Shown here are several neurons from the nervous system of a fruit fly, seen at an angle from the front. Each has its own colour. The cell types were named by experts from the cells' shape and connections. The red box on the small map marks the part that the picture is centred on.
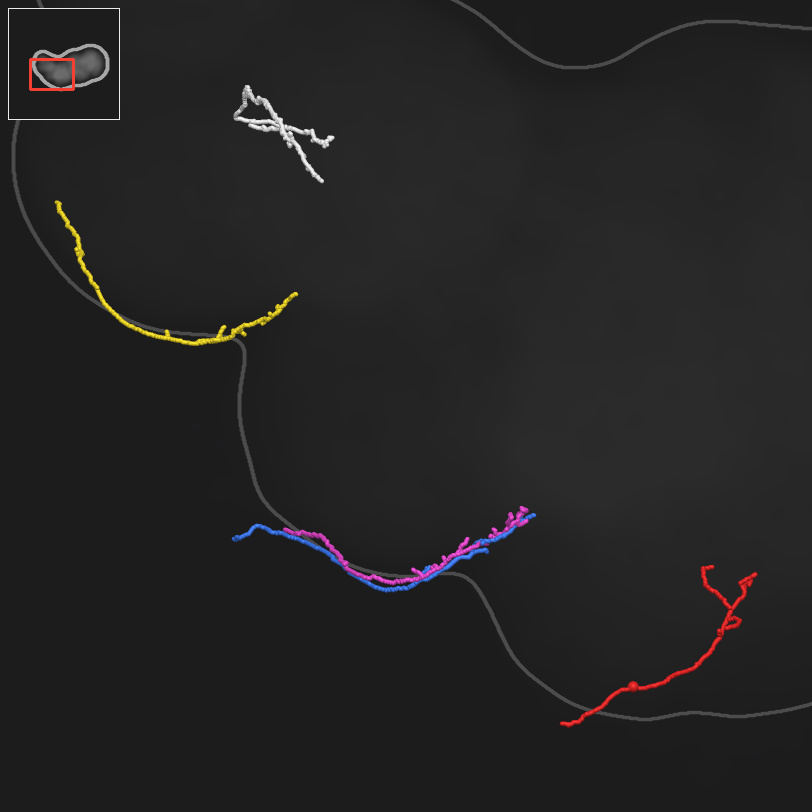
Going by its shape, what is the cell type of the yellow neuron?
SNta31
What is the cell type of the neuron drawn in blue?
SNta42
